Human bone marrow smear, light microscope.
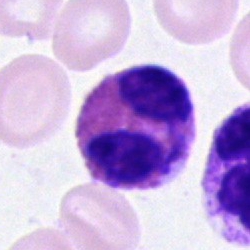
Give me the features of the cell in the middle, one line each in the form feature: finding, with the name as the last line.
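Outline: round.
Chromatin: dense, dark purple.
Nucleoli: none visible.
Cytoplasm: filled with granules.
Name: eosinophil.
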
